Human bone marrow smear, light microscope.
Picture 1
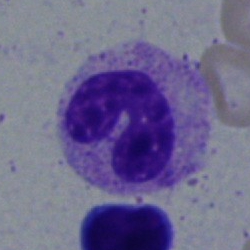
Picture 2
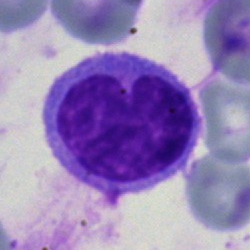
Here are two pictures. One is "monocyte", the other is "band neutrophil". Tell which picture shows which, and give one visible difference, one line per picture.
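Picture 1: band neutrophil. The cytoplasm is plentiful and pale lilac.
Picture 2: monocyte. The nucleus fills most of the cell, leaving a rim of cytoplasm around it.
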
